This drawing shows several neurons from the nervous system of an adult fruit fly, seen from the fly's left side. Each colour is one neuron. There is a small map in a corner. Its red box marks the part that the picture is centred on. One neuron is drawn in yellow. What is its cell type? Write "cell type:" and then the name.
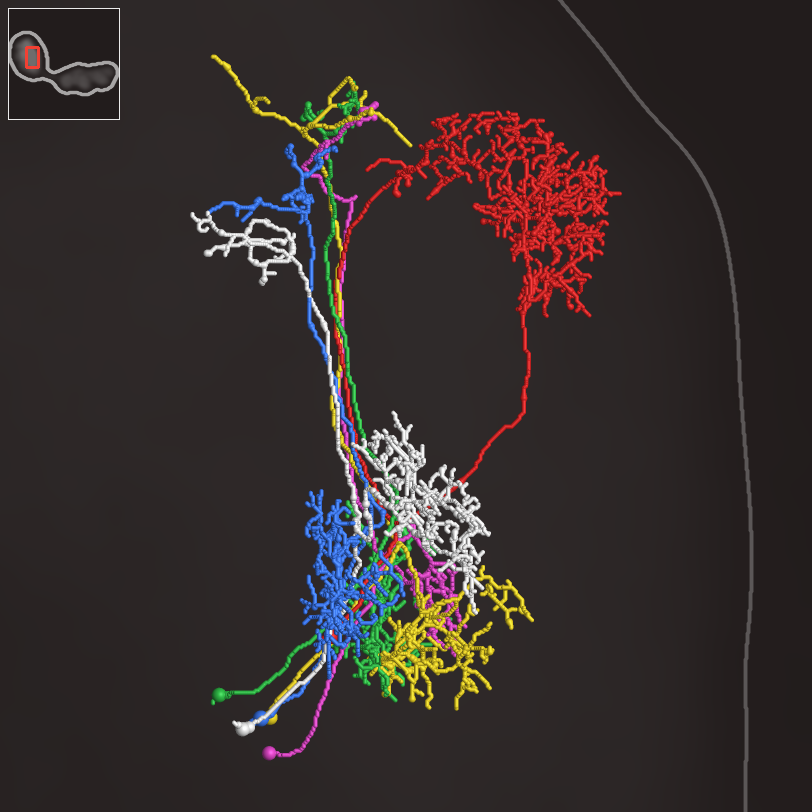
cell type: LoVP2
